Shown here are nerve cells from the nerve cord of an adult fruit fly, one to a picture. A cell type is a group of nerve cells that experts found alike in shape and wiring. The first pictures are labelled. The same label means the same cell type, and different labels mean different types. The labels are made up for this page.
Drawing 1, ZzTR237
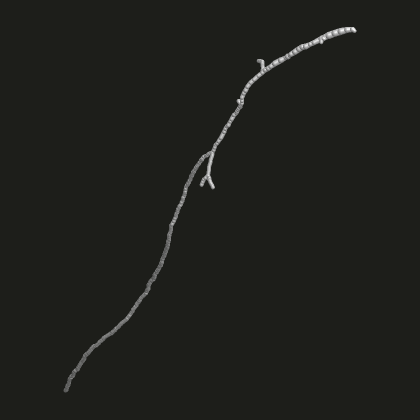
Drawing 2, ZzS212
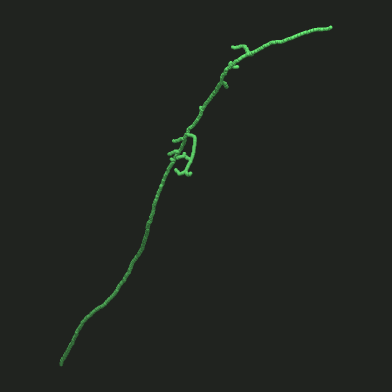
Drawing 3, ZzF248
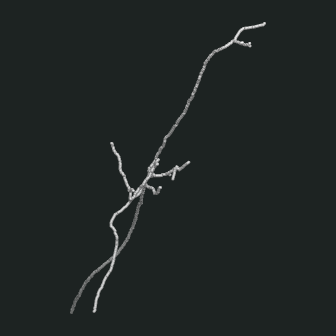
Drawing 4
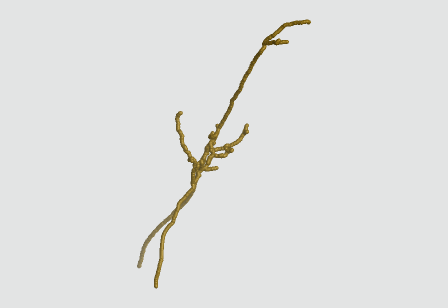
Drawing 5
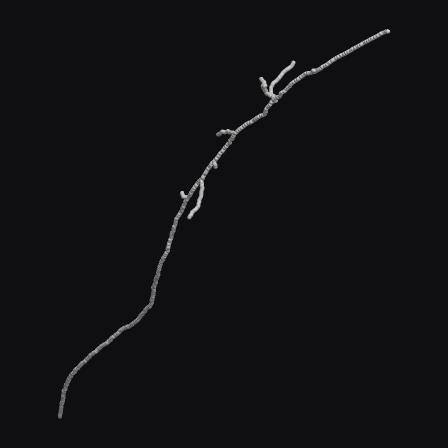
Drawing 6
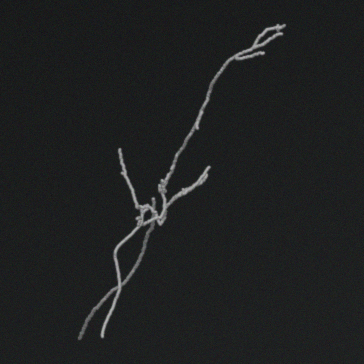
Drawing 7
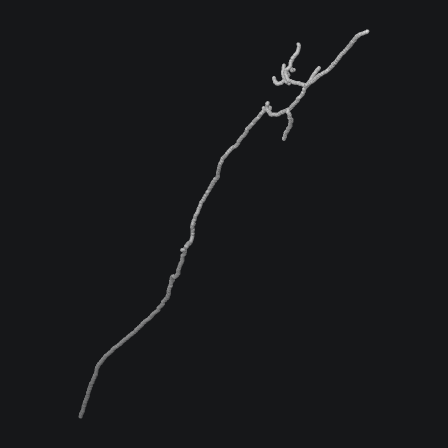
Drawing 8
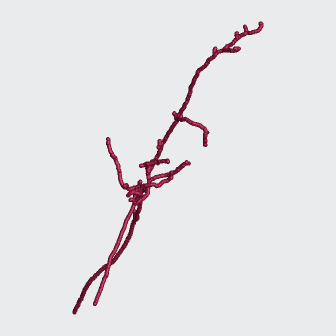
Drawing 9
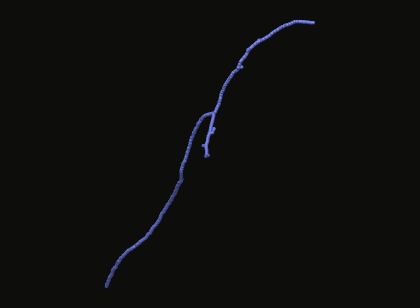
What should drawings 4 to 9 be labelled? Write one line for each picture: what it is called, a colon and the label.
4: ZzF248
5: ZzS212
6: ZzF248
7: ZzS212
8: ZzF248
9: ZzTR237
